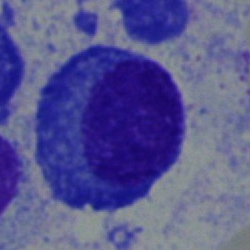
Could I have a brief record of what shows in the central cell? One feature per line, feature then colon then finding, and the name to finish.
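Outline: round to slightly oval.
Nuclear position: off-centre, toward the right side of the cell.
Chromatin: fairly even dark purple, without coarse clumps.
Cytoplasmic granules: none distinct.
Identification: plasma cell.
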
